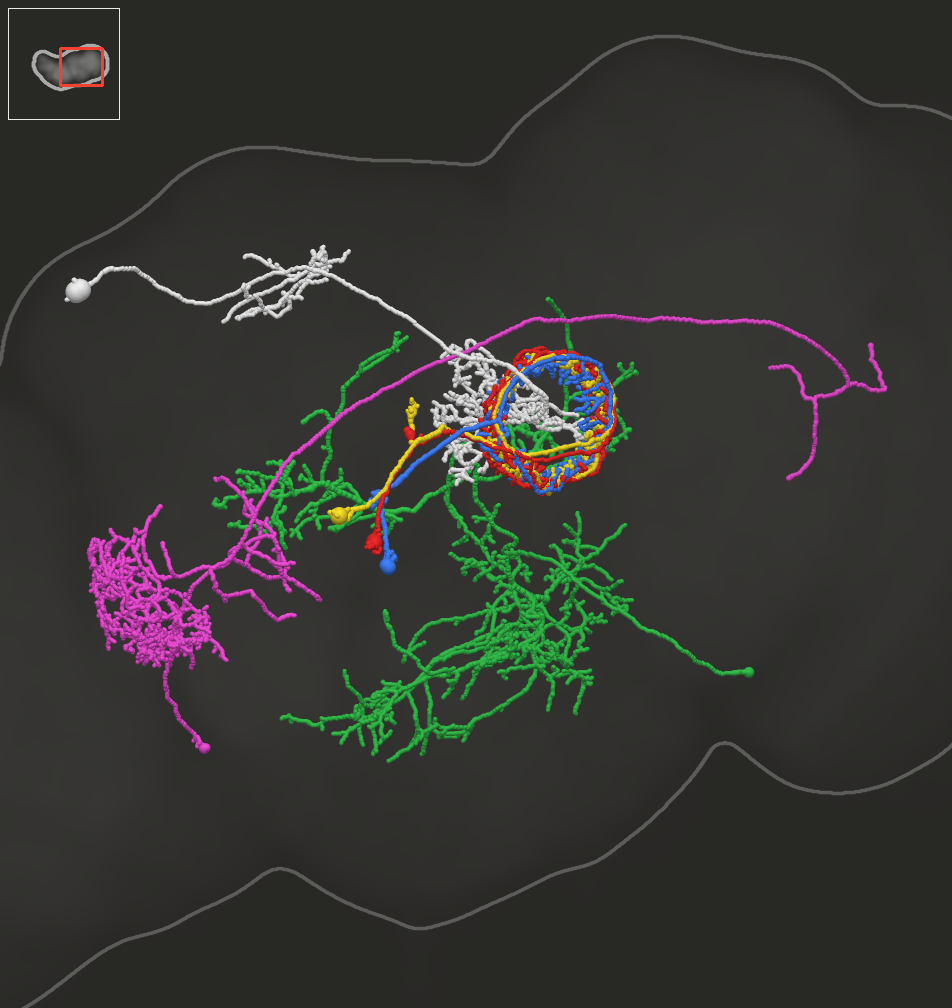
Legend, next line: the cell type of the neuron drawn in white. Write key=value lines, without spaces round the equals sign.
cell_type=FB2E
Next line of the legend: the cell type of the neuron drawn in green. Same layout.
cell_type=GNG638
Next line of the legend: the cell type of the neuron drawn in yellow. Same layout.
cell_type=ER2_c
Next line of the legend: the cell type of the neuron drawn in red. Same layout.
cell_type=ER4d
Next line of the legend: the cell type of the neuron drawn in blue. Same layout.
cell_type=ER4m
